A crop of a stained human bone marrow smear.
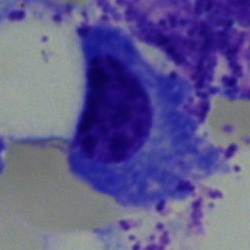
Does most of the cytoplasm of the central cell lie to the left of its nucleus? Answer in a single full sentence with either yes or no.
No, the nucleus is not toward the right; it lies toward the left.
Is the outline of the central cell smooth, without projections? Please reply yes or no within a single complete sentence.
No, the border of this cell is rough instead of smooth.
